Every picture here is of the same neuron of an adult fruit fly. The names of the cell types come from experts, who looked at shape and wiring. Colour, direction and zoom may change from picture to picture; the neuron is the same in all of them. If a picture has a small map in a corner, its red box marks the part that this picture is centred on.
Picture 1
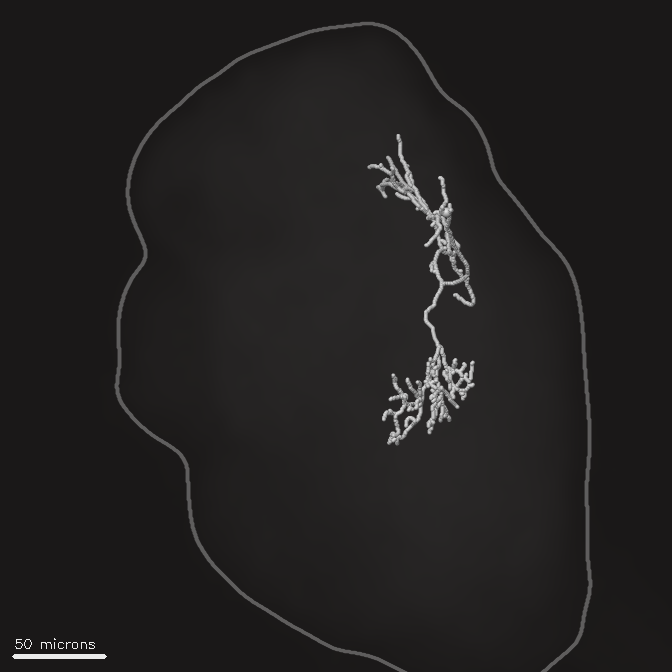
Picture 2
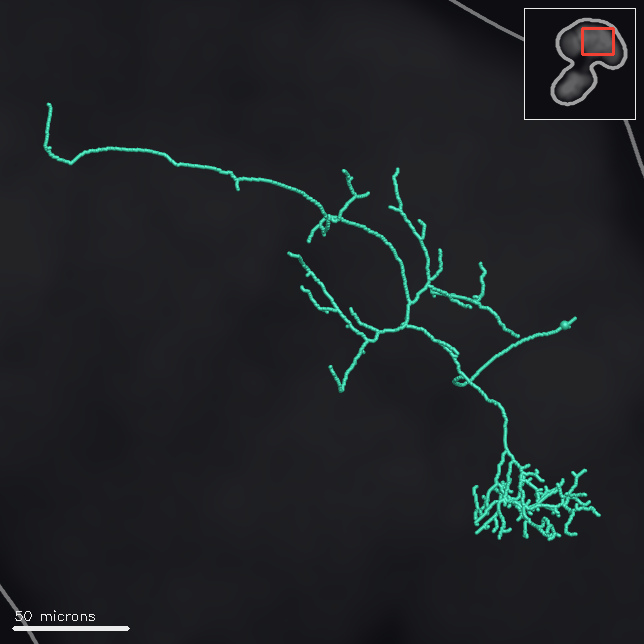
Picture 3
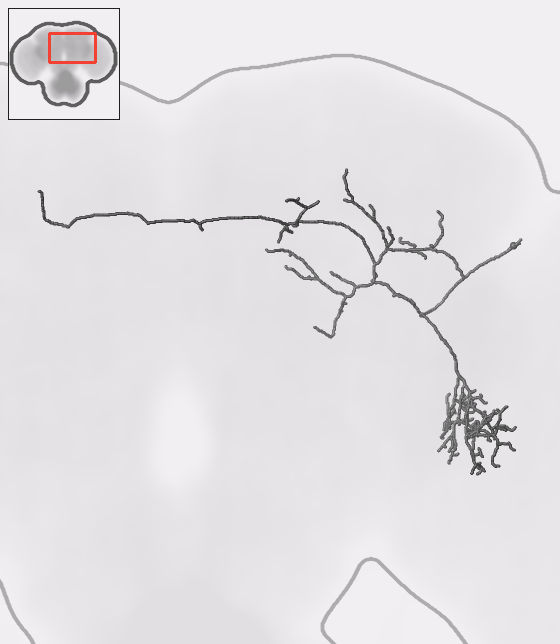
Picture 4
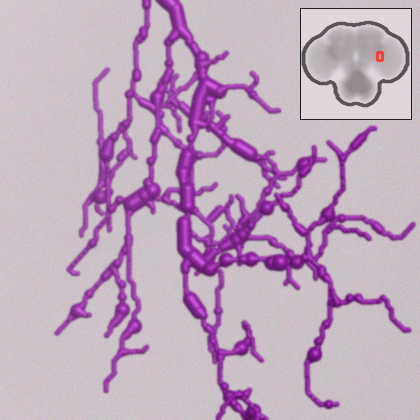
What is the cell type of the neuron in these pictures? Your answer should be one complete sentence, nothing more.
What this neuron is, by cell type, is LoVP17.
